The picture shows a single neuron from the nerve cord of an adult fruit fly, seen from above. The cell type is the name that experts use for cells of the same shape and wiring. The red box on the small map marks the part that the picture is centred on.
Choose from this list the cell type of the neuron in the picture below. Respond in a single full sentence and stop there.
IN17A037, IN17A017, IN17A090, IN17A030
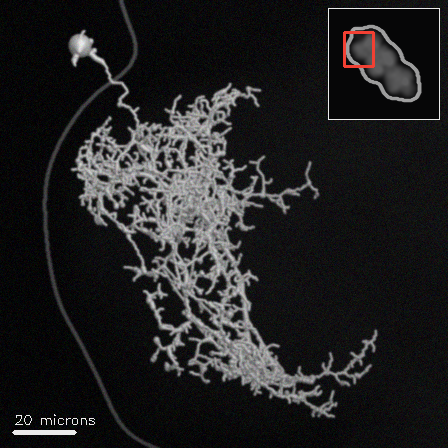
The neuron belongs to cell type IN17A017.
